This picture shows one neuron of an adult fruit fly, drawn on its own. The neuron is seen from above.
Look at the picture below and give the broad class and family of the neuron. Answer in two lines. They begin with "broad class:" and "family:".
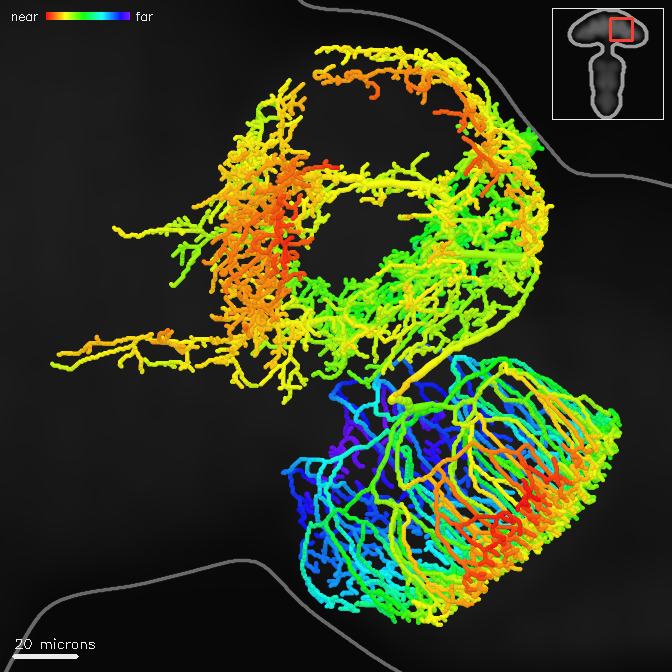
broad class: visual centrifugal neuron
family: LT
